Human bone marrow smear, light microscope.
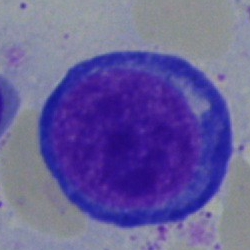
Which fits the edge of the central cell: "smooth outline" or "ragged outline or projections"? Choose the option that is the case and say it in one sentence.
The border of this cell is smooth and even.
